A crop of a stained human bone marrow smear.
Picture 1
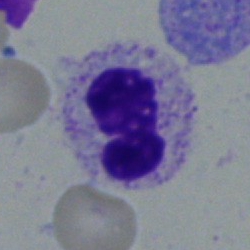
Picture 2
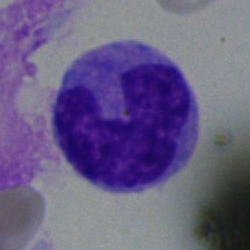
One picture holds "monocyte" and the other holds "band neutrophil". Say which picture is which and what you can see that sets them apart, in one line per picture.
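Picture 1 shows a band neutrophil: Fine lilac-purple granules are scattered through the cytoplasm.
Picture 2 shows a monocyte: No distinct granules are seen in the cytoplasm.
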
